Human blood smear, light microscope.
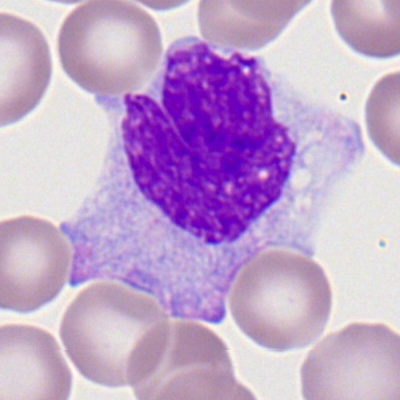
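Monocyte, cell in the middle. Nucleus folded; a cleft on the left separates overlapping lobes. Chromatin dark purple, coarse, with small paler spots scattered through it. Cytoplasm finely dusty-granular, no large coarse granules. A few small clear vacuoles in the cytoplasm right of the nucleus.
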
